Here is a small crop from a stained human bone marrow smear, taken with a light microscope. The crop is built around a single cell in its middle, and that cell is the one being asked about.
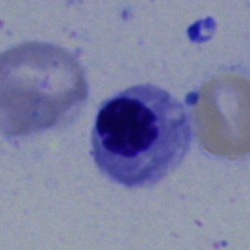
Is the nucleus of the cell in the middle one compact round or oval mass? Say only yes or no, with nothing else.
Yes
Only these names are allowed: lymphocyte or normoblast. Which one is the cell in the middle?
normoblast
